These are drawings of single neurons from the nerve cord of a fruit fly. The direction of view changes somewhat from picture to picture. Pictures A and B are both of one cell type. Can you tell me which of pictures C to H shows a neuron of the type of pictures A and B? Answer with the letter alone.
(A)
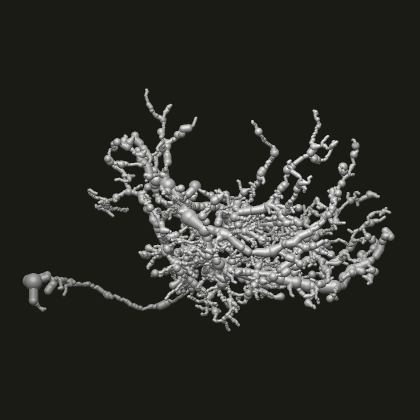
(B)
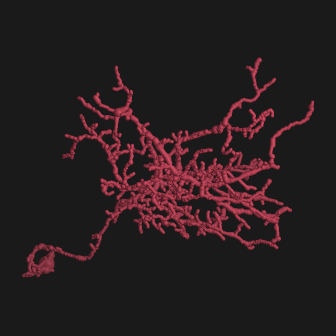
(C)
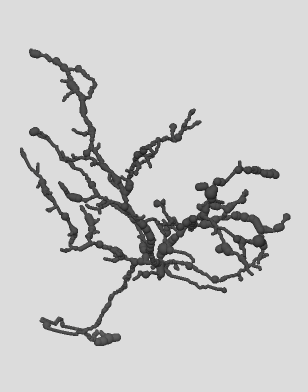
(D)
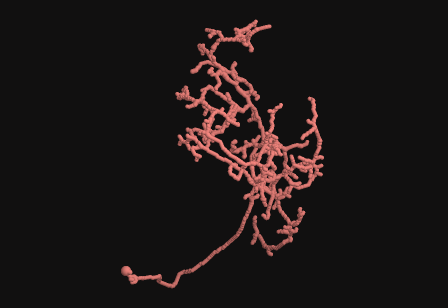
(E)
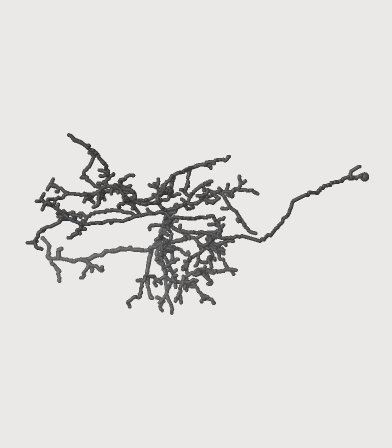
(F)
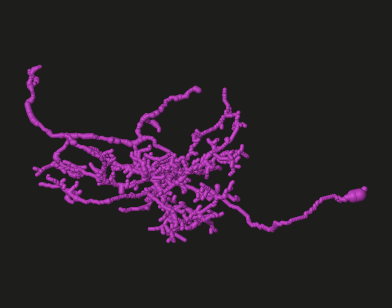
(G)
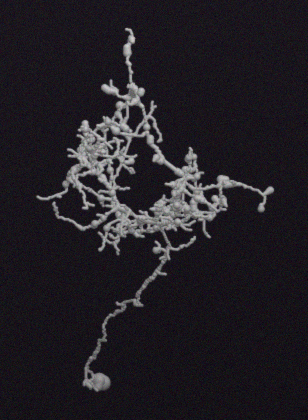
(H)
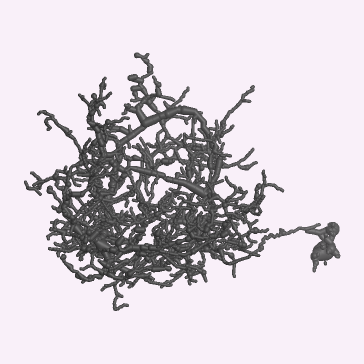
H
